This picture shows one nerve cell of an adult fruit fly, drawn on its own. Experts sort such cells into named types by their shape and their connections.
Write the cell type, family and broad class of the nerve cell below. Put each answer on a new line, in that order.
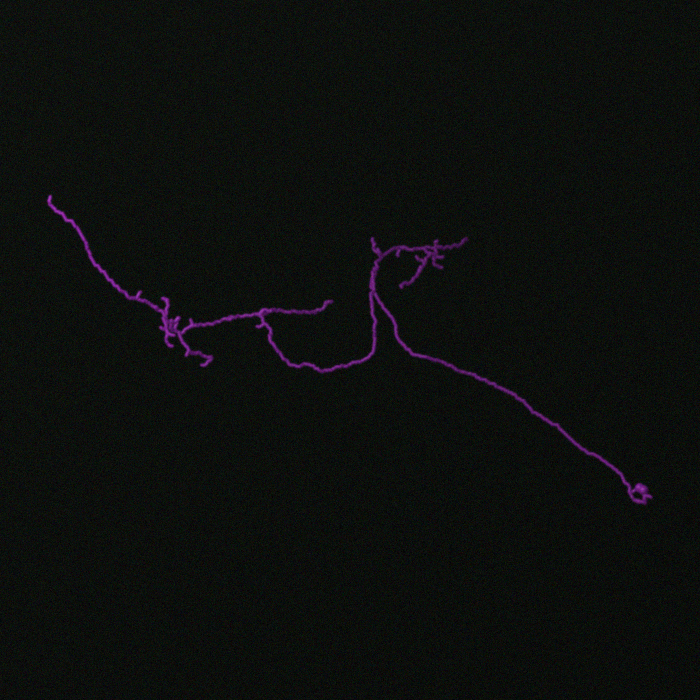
CB4143
hemilineage MX3
central-brain intrinsic neuron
